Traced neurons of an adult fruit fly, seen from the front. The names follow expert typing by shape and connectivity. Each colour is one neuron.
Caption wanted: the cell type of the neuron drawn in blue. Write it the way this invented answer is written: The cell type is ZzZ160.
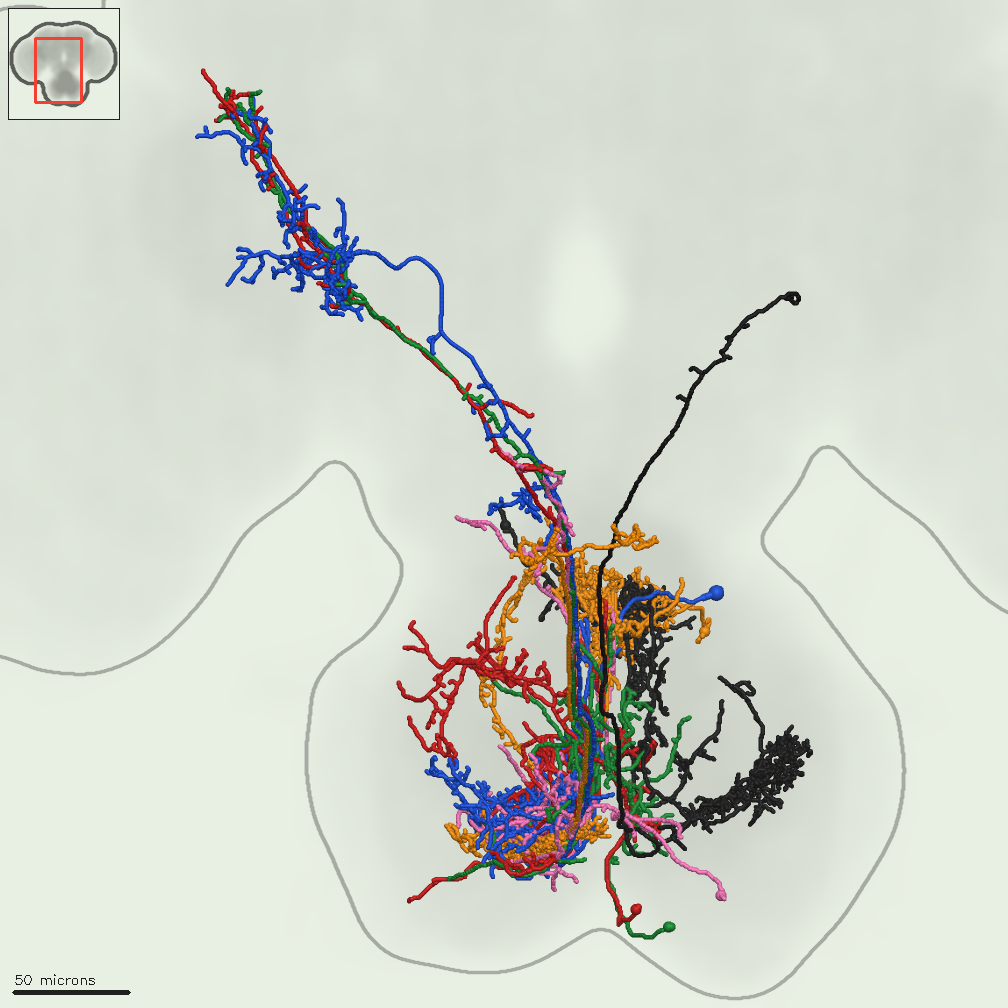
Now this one: The cell type is ANXXX102.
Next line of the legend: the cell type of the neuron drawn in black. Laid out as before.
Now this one: The cell type is AN09B023.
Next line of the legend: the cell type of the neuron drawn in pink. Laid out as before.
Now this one: The cell type is AN05B081.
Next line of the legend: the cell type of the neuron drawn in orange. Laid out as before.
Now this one: The cell type is AN05B053.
